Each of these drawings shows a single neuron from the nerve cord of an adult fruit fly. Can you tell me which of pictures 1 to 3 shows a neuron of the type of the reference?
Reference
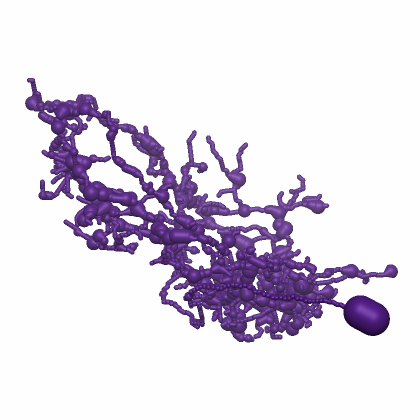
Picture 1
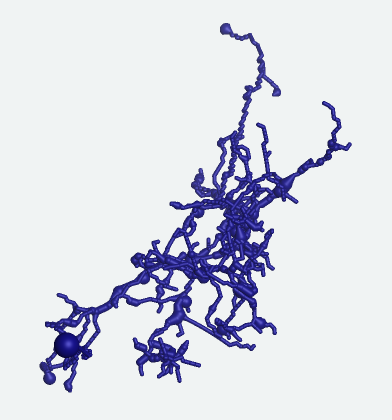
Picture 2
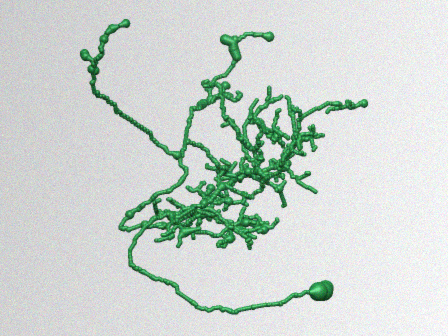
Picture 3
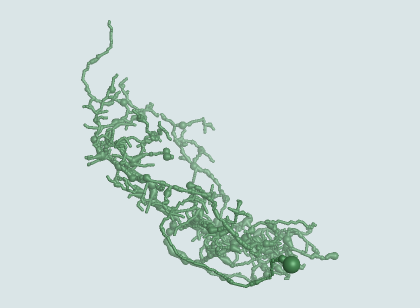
Picture 3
